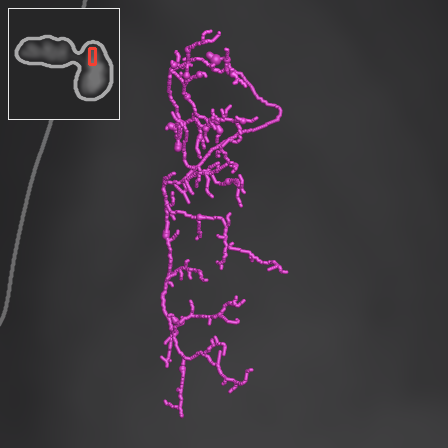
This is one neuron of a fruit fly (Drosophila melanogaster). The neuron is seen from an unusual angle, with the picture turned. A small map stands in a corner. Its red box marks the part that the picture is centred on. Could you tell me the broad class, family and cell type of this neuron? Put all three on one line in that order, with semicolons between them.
optic-lobe intrinsic neuron; Cm; Cm16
